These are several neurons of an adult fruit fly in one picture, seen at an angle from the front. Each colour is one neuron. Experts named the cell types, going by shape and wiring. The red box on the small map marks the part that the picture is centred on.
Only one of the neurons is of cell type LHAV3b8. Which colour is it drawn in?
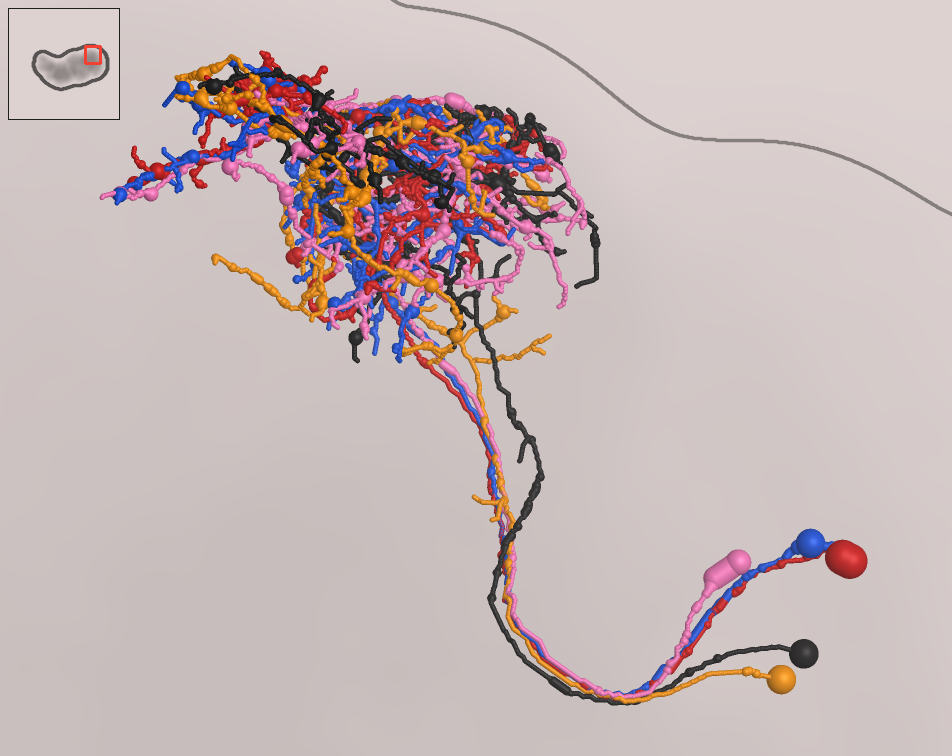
orange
